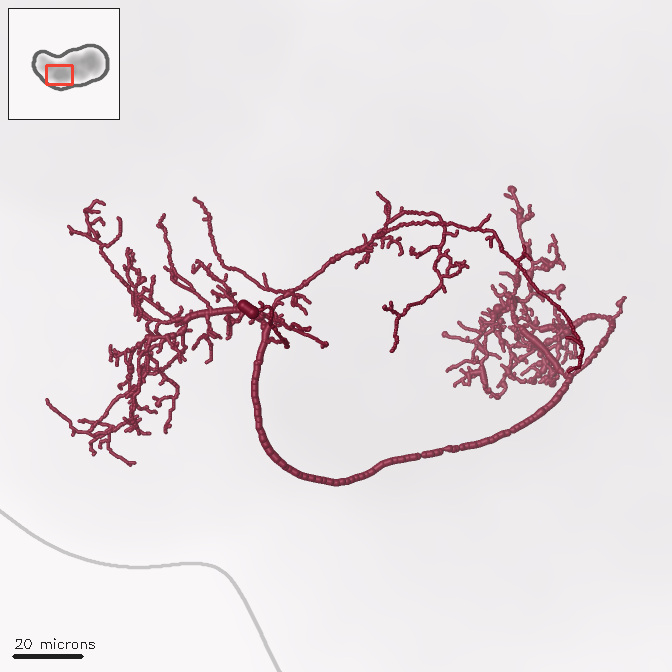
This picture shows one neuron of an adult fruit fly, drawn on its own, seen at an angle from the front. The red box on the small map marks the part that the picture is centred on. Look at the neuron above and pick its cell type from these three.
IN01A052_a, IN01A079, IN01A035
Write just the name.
IN01A035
